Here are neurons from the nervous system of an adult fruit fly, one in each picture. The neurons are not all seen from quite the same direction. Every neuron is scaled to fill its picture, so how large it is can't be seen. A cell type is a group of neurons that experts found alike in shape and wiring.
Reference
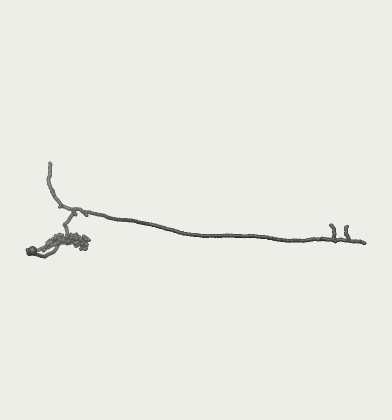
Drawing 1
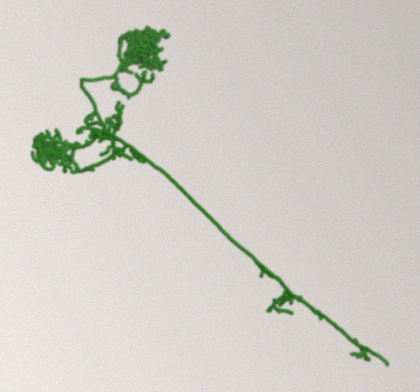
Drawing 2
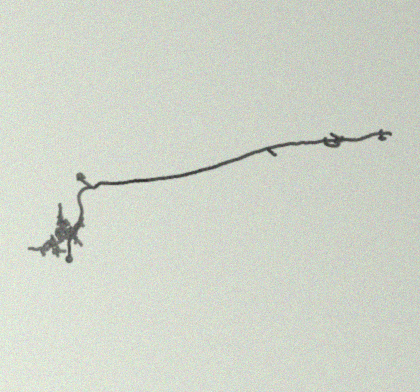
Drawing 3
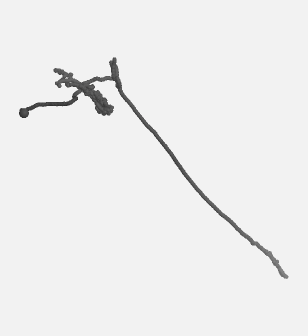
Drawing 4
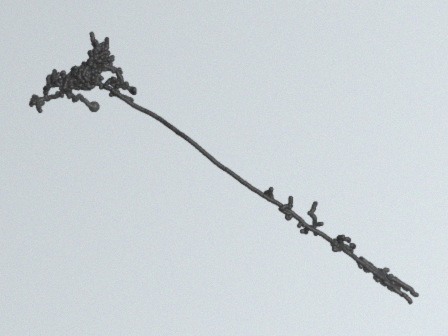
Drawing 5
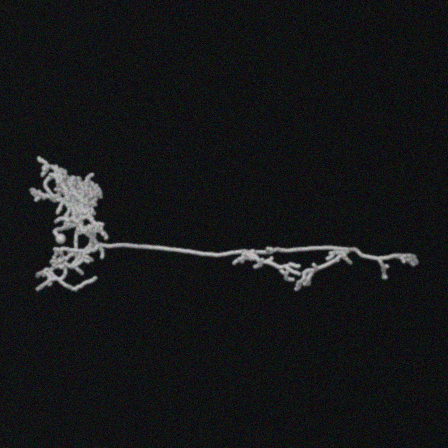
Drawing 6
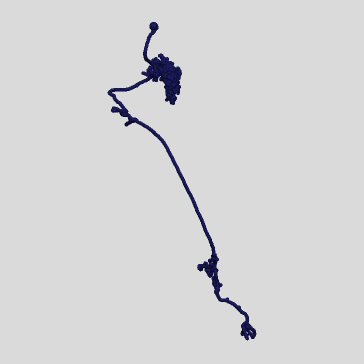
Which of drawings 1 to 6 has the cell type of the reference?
3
